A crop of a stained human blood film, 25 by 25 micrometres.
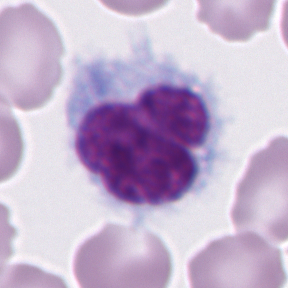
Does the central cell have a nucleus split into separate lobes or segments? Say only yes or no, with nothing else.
Yes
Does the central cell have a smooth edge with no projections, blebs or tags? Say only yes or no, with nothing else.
No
